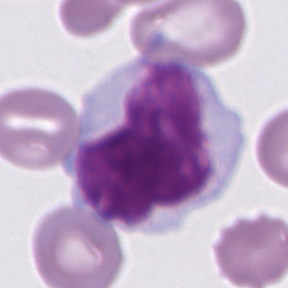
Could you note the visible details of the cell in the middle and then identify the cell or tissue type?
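An irregularly folded nucleus, its outline indented, shows no nucleoli. The cytoplasm is pale greyish-blue and contains no coarse granules. It is a large granular lymphocyte.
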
